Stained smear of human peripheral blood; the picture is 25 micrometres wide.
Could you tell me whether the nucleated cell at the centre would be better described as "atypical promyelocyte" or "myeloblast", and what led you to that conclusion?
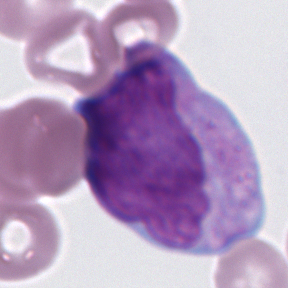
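The cell is an atypical promyelocyte, not a myeloblast.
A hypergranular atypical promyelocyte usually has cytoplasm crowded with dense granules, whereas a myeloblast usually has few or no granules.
Here the cytoplasm holds fine, dust-like granules; it is pale greyish blue and lies mainly on the right side of the cell. The chromatin has a fine, lacy texture without large dark clumps.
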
